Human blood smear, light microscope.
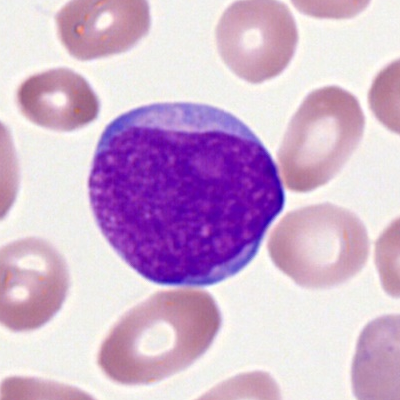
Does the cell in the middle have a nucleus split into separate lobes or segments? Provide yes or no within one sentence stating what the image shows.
No, in this cell the nucleus is one undivided round, oval or kidney-shaped compact mass.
